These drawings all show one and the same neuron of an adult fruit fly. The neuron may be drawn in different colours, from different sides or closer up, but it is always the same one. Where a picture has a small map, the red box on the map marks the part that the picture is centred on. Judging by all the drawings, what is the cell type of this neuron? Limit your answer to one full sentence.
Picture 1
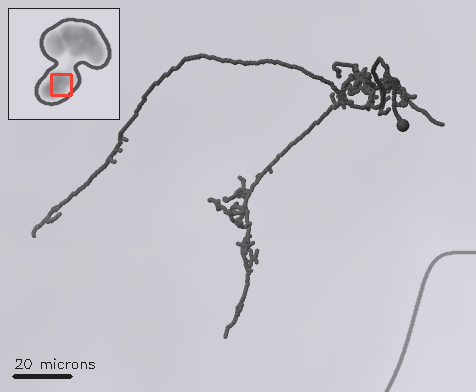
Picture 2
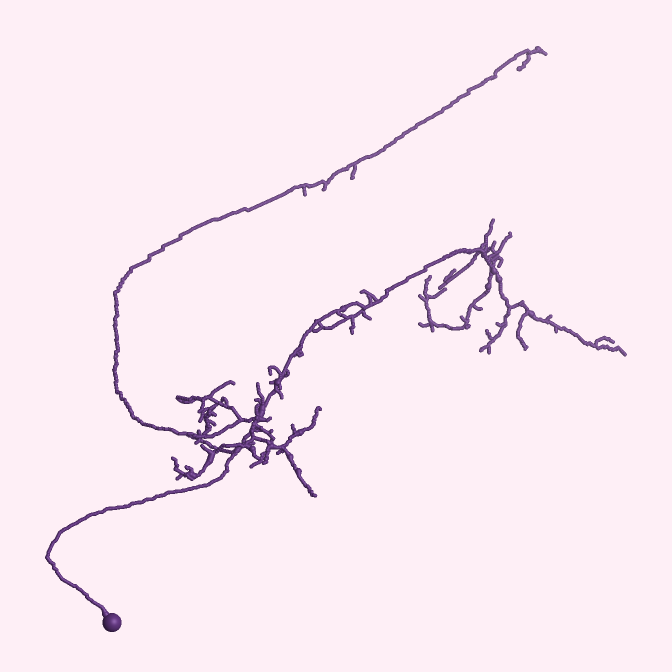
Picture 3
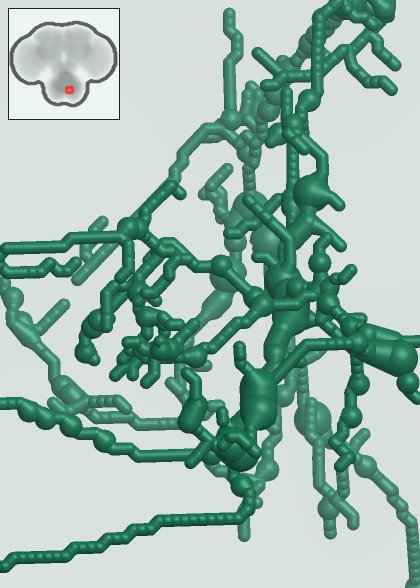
This particular neuron has the cell type IN10B057.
